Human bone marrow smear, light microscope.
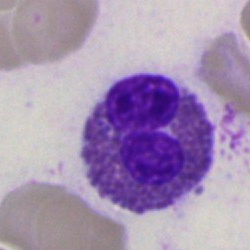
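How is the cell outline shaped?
Roughly round.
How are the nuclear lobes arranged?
Two lobes lie one above the other, with dense, dark purple chromatin.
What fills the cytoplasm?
Coarse purple granules, densely packed.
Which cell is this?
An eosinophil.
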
